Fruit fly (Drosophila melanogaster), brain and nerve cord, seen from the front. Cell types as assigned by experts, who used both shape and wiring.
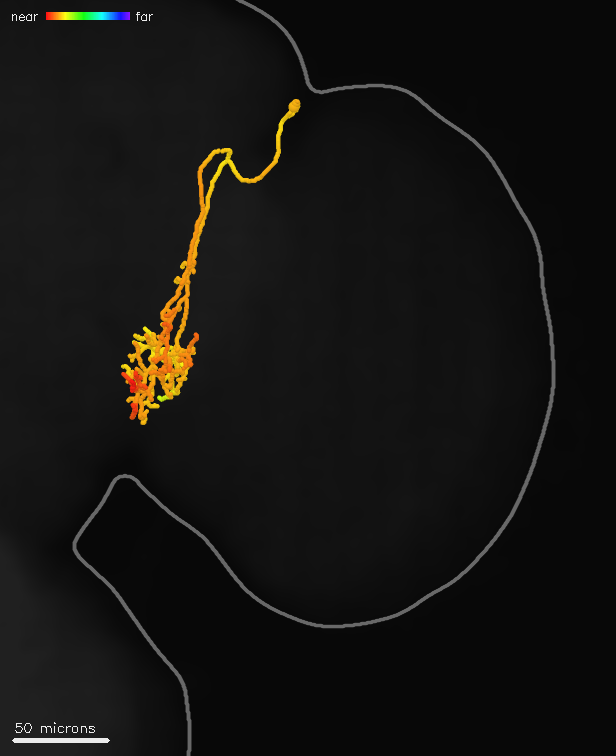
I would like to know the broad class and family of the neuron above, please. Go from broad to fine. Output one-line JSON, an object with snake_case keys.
{"broad_class": "central-brain intrinsic neuron", "family": "hemilineage LHl1"}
